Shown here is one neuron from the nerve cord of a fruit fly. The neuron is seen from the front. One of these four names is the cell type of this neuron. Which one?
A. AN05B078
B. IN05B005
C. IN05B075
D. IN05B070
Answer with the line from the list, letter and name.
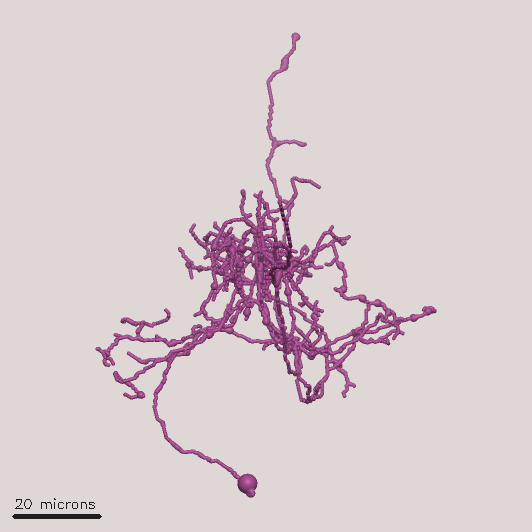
A. AN05B078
